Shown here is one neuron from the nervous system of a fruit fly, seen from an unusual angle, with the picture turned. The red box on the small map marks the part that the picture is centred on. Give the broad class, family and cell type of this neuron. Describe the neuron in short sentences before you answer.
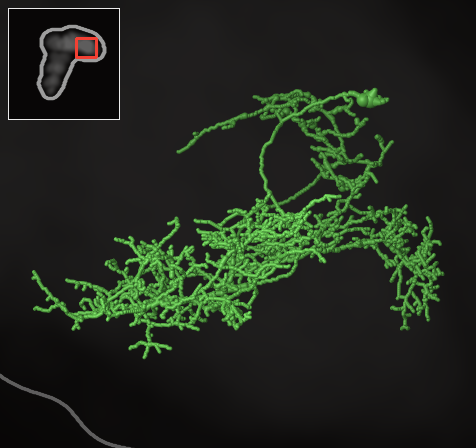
In this view it is wider than it is tall. It is a central-brain intrinsic neuron. Its family is hemilineage AOTUv2. The cell type is AOTU009.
